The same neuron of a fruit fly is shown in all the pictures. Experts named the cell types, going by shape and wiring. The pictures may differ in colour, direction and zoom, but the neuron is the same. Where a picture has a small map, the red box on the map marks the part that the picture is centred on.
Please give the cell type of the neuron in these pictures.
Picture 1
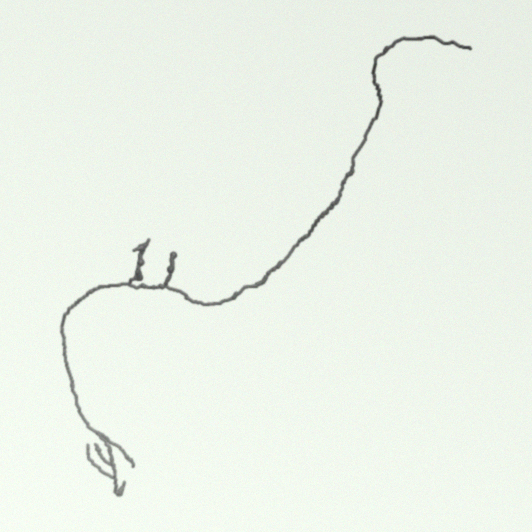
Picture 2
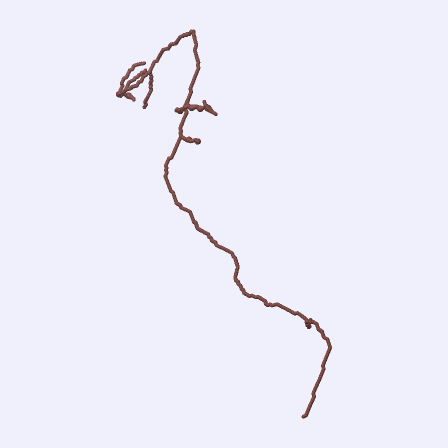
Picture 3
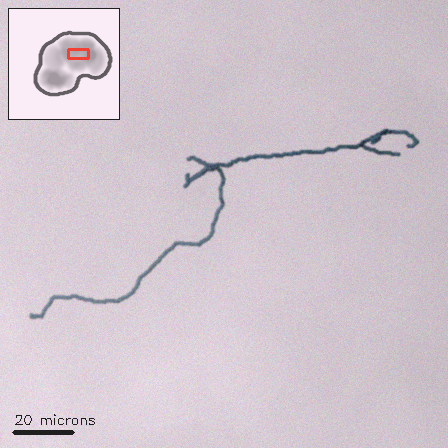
ORN_DM3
